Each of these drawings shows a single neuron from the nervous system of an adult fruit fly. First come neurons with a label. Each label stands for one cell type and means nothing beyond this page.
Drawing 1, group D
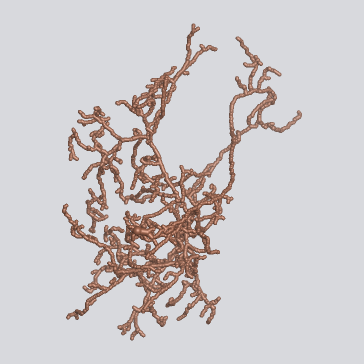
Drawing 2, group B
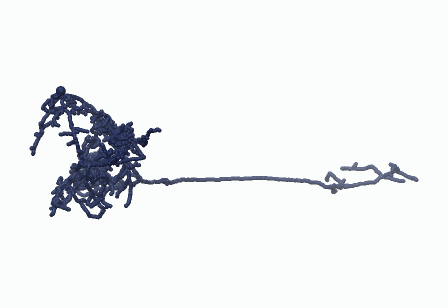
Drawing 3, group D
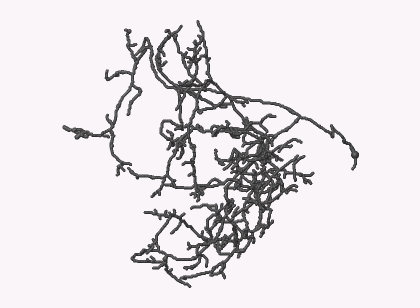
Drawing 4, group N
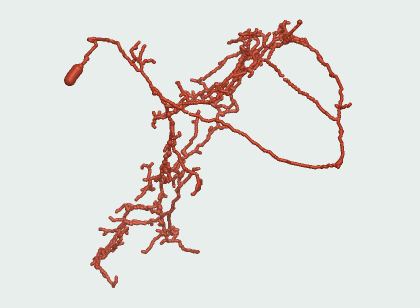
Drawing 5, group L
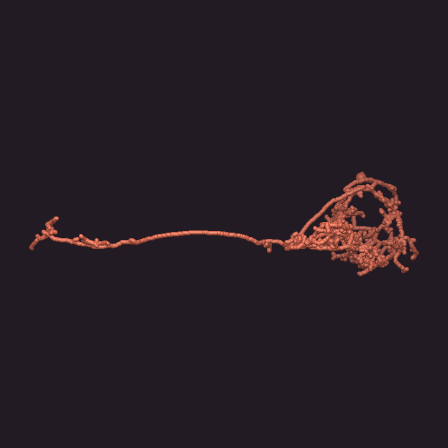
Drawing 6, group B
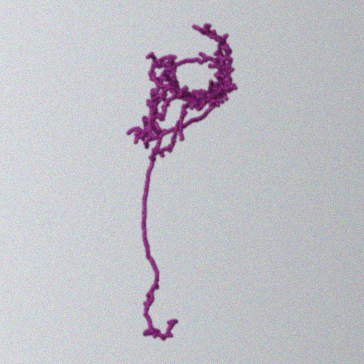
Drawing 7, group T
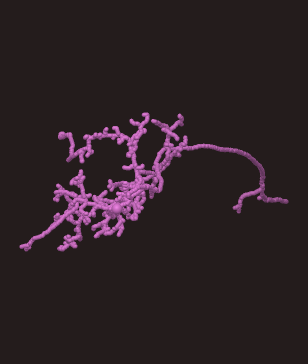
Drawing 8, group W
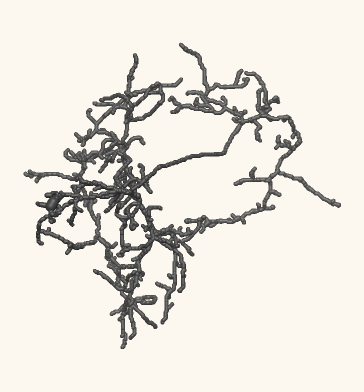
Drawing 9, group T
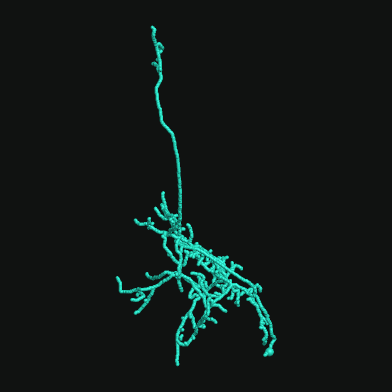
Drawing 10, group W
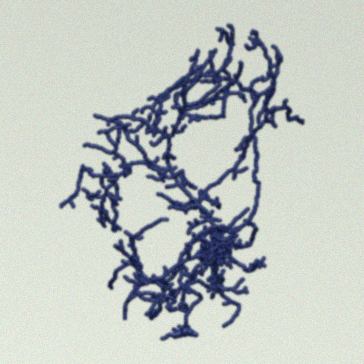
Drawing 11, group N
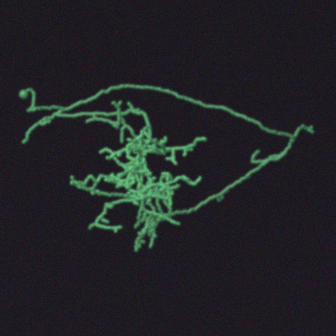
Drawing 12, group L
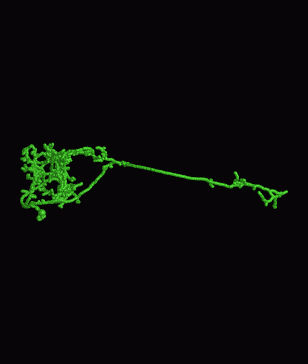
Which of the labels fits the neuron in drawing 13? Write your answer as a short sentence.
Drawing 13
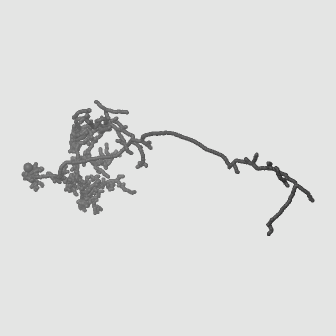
It belongs to group B.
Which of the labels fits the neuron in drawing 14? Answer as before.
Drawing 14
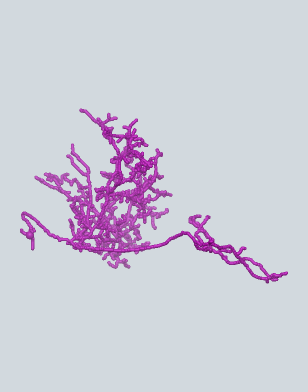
It belongs to group D.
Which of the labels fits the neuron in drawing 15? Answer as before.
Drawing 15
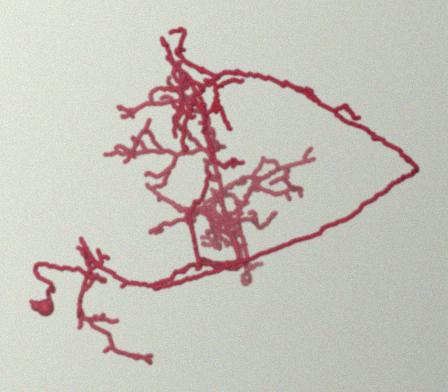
It belongs to group N.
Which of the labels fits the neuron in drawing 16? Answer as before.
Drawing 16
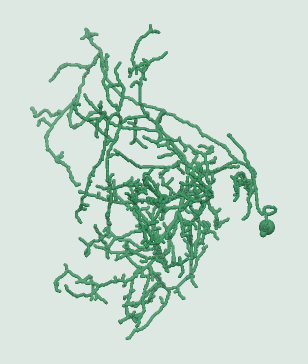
It belongs to group D.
